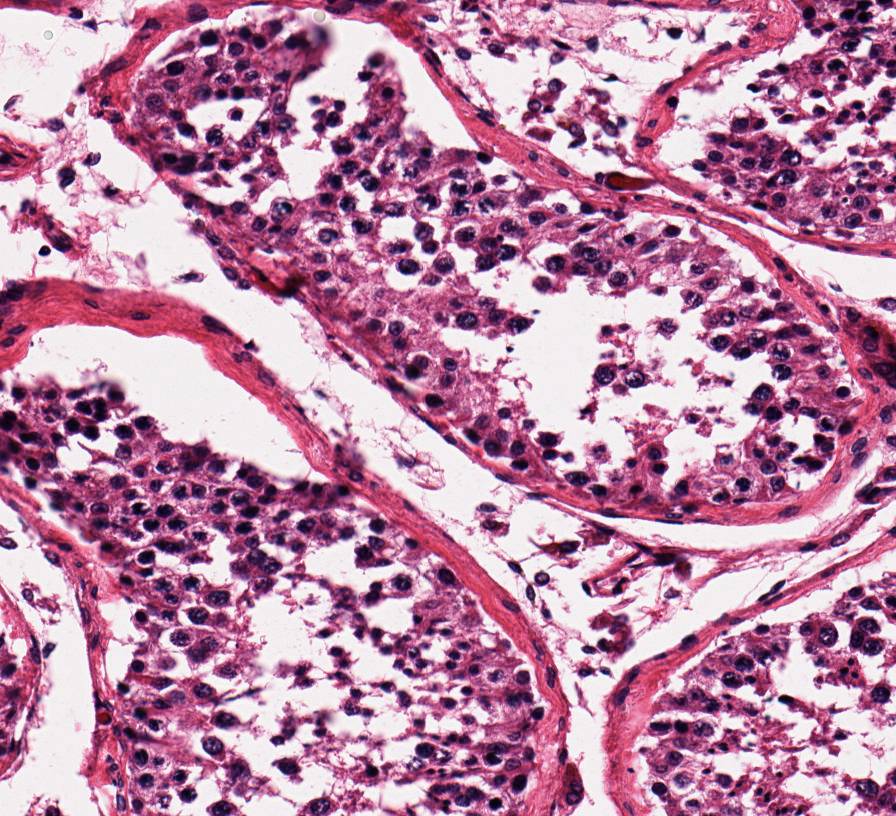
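Testis: several large tubules, cut in section, lie side by side with narrow gaps between them. Each is filled by many layers of rounded cells rather than a single layer, most with round, dark purple nuclei and a rim of pale pink cytoplasm. The tubule in the upper middle has an irregular clear space at its centre.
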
